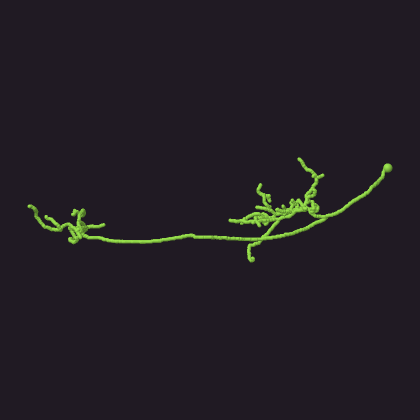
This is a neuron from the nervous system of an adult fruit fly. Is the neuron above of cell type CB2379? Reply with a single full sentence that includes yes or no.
No, the neuron is classified under another cell type rather than CB2379.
